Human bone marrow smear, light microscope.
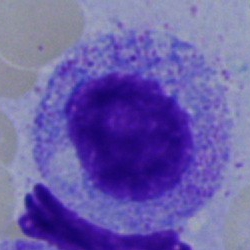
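Myelocyte, central cell. One: the nuclear chromatin stains dark purple and looks dense. Two: wide pale blue-grey cytoplasm rims the nucleus on all sides. Three: numerous fine purple granules are scattered throughout the myelocyte's cytoplasm. Four: a few lie just outside the margin at upper right.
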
